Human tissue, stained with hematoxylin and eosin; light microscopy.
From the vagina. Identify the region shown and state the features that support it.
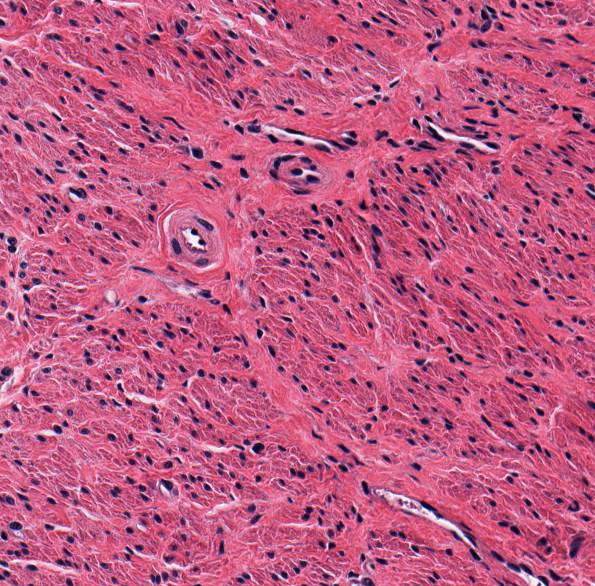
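Smooth muscle throughout. Spindle cells fill the whole field, in interlacing bundles running in different directions. Cytoplasm bright pink, finely fibrillar. Nuclei dark, elongated, blunt-ended where cut lengthwise. Thin strands of paler pink collagen separate the bundles.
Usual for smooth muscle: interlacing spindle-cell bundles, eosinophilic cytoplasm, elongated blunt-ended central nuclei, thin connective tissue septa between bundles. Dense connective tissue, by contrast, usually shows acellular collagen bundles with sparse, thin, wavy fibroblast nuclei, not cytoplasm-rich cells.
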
